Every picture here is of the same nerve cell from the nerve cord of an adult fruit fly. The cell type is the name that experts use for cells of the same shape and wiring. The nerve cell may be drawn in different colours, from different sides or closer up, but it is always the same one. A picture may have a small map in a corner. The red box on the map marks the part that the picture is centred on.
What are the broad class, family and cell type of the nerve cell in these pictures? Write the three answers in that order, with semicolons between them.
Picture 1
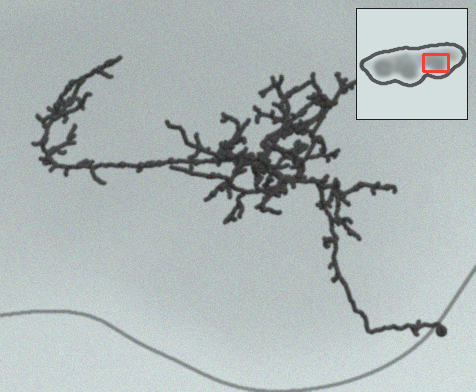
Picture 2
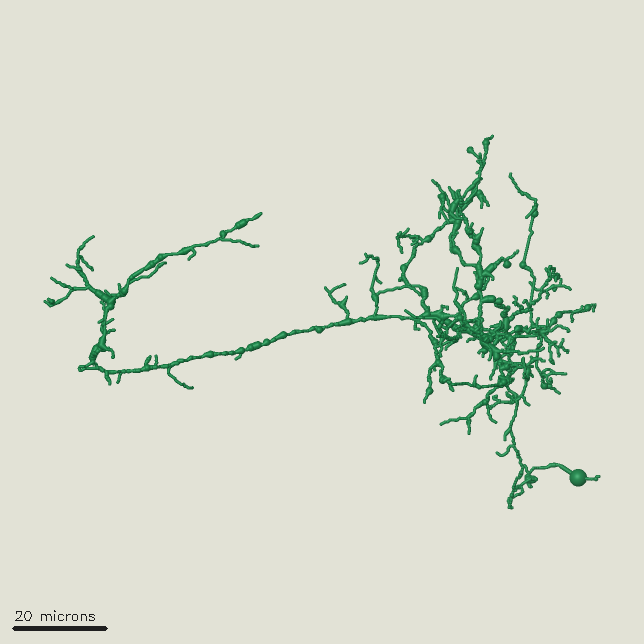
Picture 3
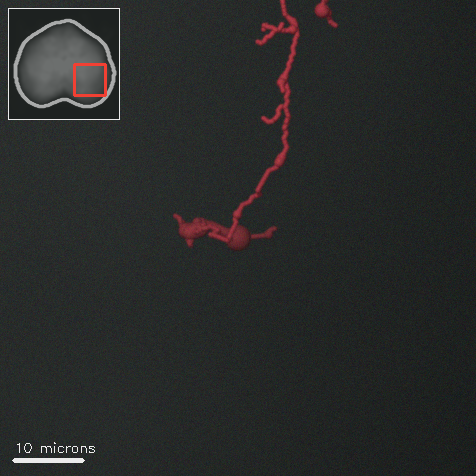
nerve-cord intrinsic neuron; hemilineage 13A; IN13A074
